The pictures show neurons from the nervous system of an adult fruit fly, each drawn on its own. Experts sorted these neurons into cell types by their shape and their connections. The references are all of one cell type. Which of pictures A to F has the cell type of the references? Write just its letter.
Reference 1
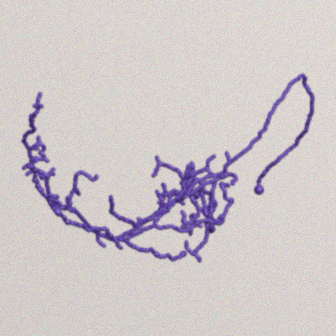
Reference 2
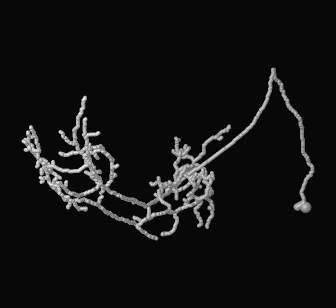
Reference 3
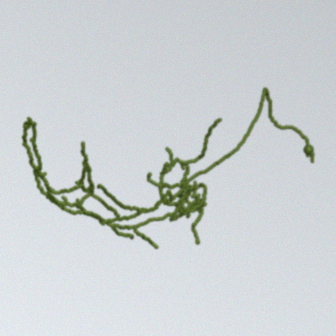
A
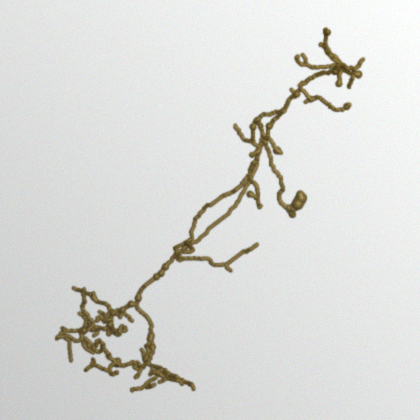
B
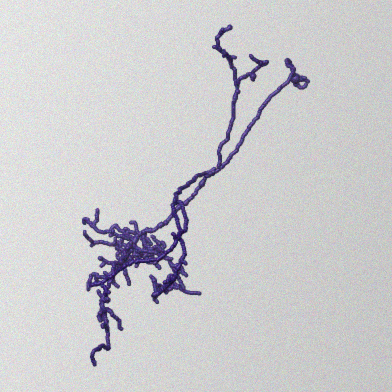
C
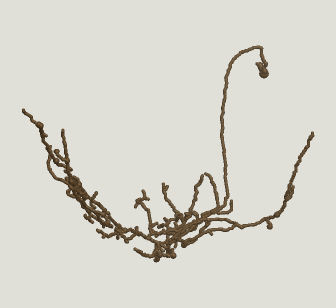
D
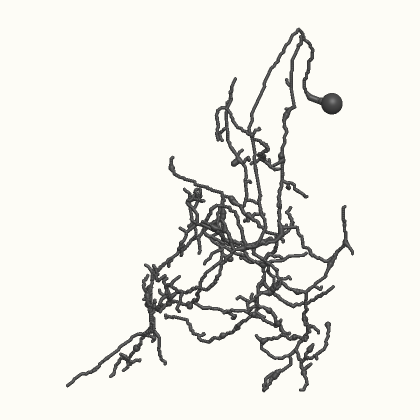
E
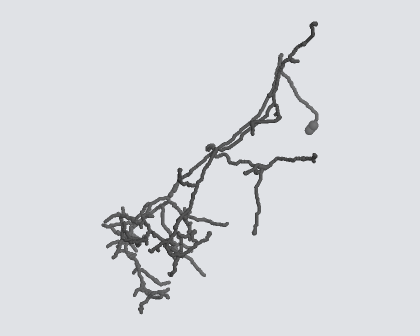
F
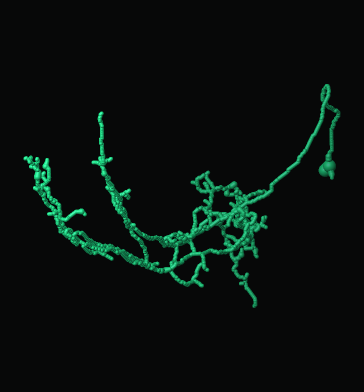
F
